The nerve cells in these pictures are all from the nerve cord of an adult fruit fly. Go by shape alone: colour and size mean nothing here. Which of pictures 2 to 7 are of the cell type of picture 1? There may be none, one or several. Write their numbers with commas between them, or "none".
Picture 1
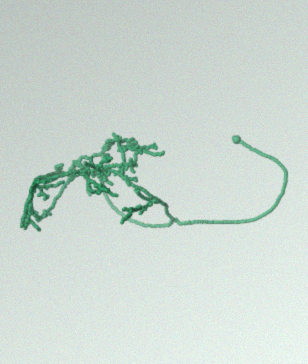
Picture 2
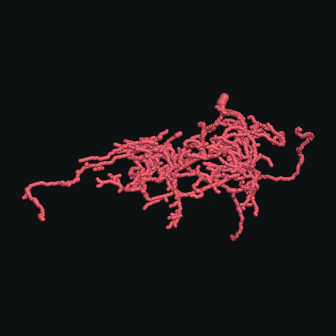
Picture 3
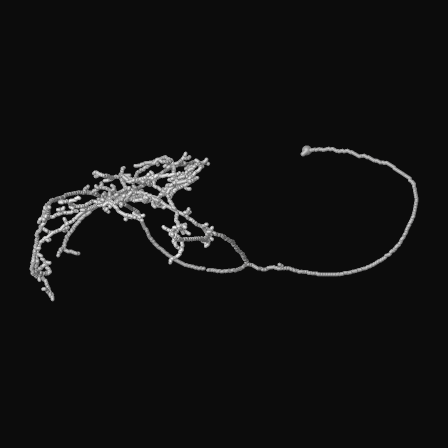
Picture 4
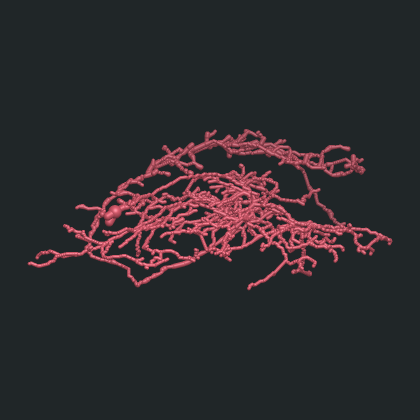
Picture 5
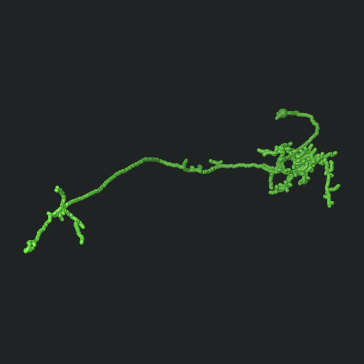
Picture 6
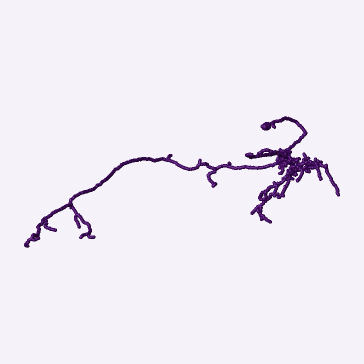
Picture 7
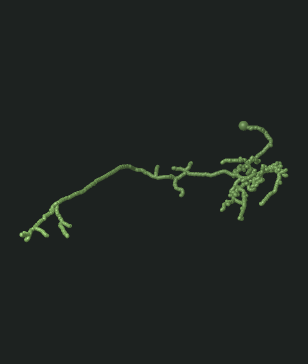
3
